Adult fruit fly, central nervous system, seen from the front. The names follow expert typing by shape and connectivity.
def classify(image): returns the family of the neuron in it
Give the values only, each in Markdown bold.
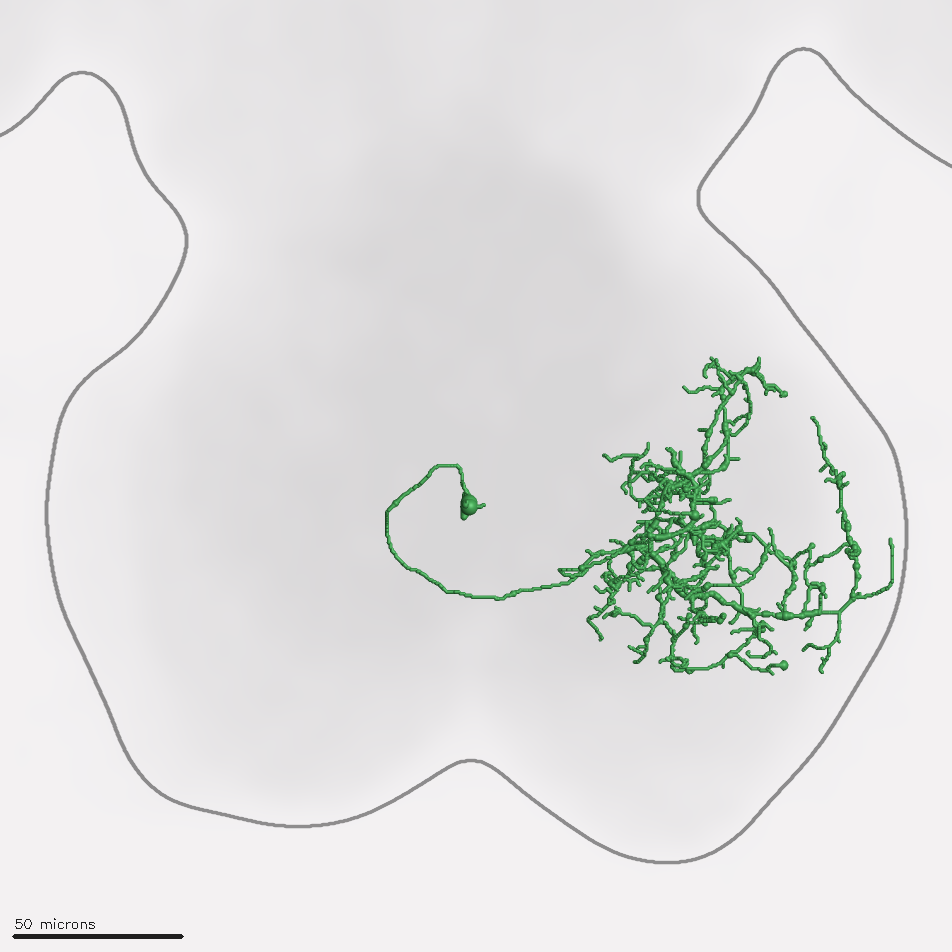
**hemilineage 01A**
